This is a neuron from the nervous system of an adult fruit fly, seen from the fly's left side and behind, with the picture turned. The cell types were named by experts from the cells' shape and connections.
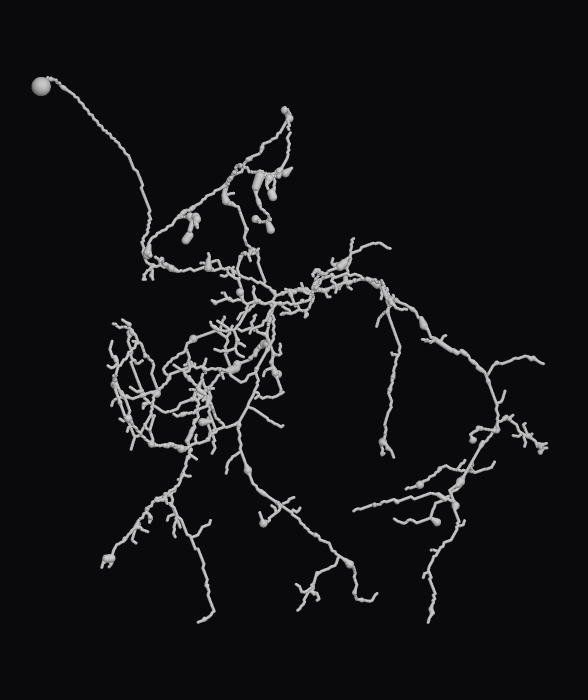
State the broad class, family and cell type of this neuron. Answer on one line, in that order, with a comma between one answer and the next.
nerve-cord intrinsic neuron, hemilineage 16B, IN16B113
